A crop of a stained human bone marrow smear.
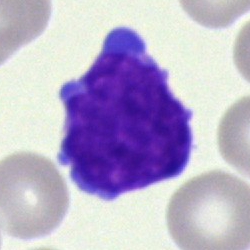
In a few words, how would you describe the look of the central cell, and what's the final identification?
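At the top edge of this cell, a rounded pale-blue bleb bulges outward. The nucleus is a single mass without lobes, occupying nearly the entire cell. Cytoplasm appears only as a scant blue rim and as small blebs at the edge. Its chromatin is dark purple and coarsely clumped. This cell is a blast.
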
